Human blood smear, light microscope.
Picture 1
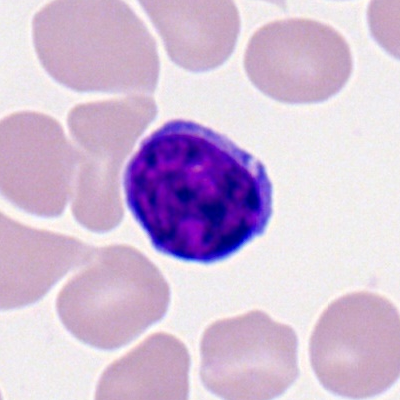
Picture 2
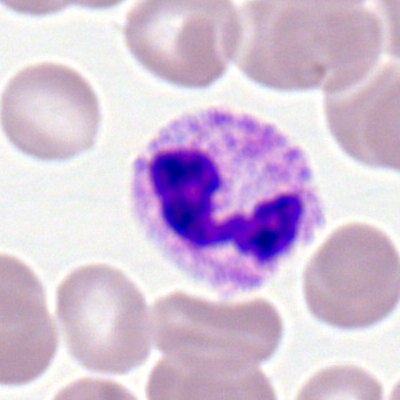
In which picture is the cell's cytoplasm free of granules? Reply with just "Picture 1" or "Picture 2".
Picture 1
